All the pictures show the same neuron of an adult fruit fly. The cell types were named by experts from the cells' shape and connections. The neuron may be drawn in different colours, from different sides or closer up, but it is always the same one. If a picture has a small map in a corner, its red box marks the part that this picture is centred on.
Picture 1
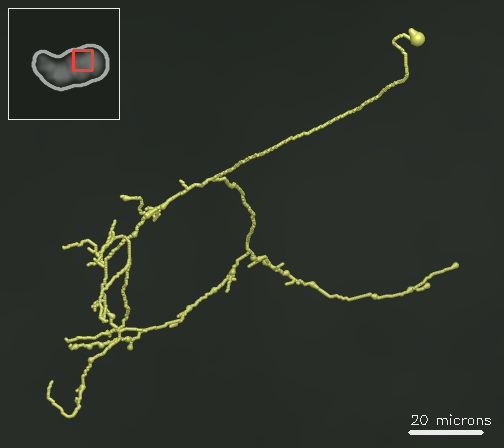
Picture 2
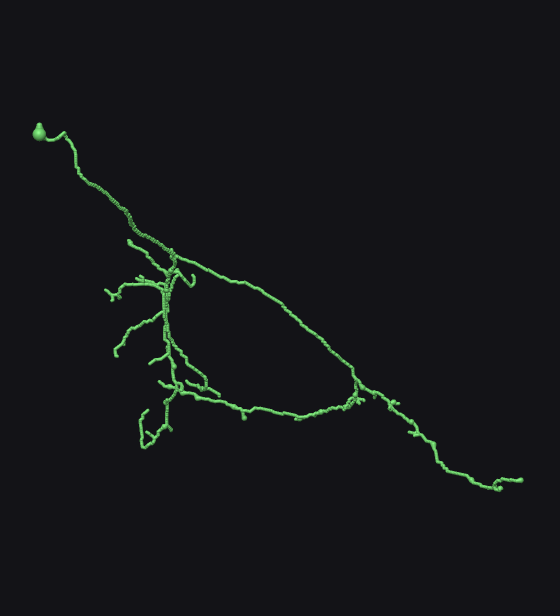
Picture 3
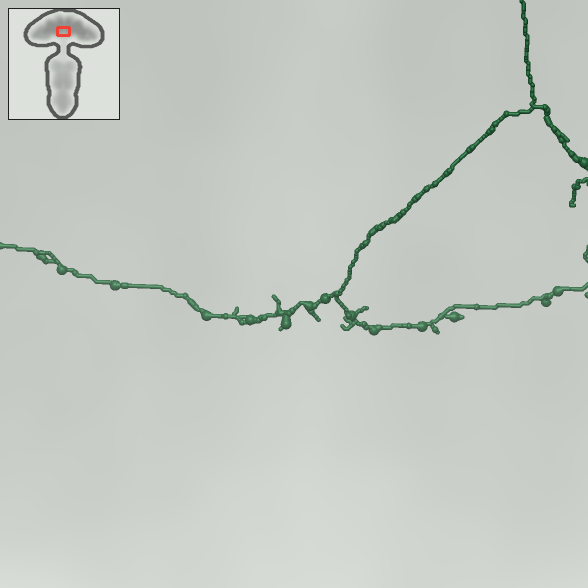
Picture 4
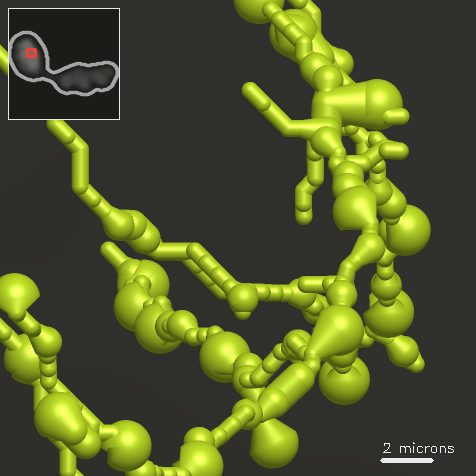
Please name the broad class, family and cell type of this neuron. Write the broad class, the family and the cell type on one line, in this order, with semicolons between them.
central-brain intrinsic neuron; hemilineage SMPad2; CB3998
